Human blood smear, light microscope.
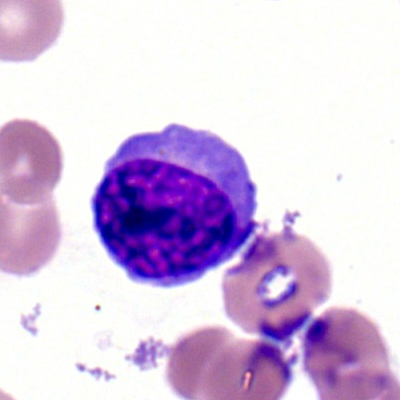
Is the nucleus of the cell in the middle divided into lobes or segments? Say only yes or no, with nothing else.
No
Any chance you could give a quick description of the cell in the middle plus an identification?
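Most of the cell is taken up by the nucleus, which sits toward the lower left. Its chromatin is dark purple and coarsely clumped. Blue cytoplasm forms a crescent, chiefly on the upper right side, and contains no vacuoles. The cell is a lymphocyte.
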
